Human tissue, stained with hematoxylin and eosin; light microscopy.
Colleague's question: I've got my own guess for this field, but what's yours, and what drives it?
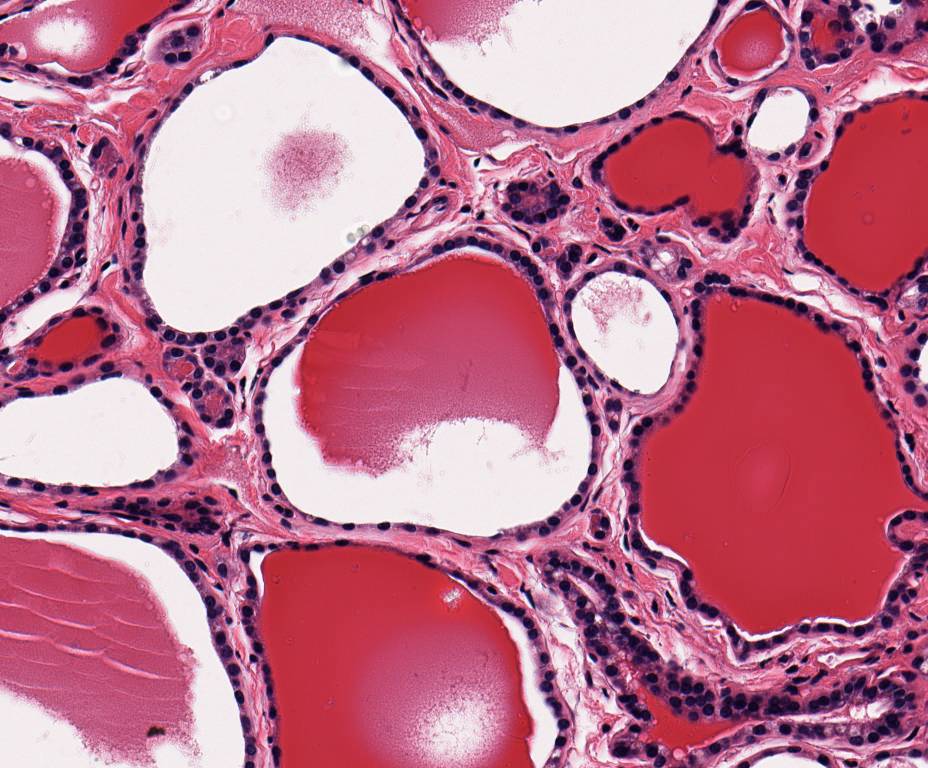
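Looking it over, the field mainly shows thyroid follicle. Closely packed rounded follicles of widely varying size make up the whole of it, each lined by a single layer of flattened to low cuboidal epithelial cells. Many hold homogeneous deep red colloid.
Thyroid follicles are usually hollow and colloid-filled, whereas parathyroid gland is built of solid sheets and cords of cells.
Between the follicles run thin bands of pink fibrous stroma.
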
